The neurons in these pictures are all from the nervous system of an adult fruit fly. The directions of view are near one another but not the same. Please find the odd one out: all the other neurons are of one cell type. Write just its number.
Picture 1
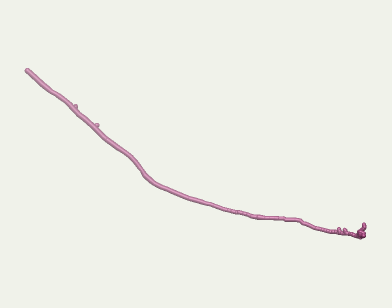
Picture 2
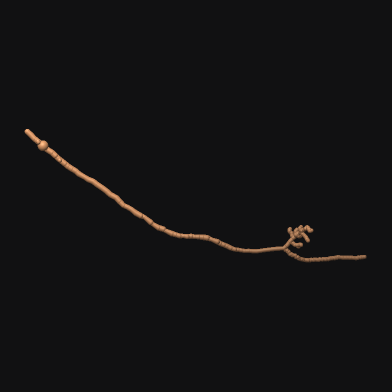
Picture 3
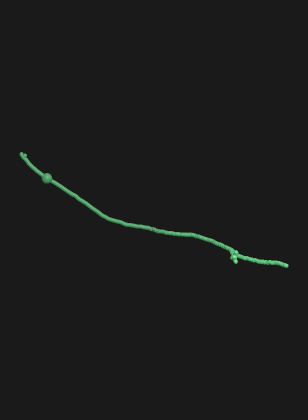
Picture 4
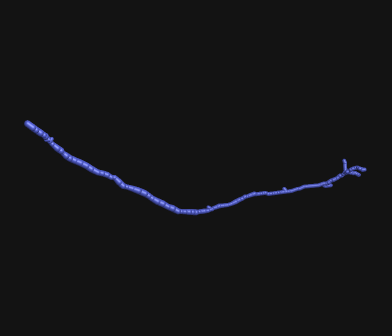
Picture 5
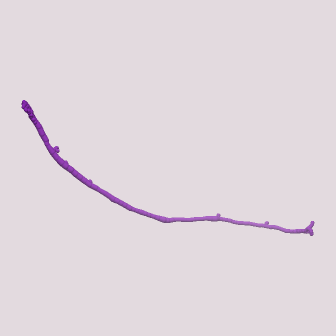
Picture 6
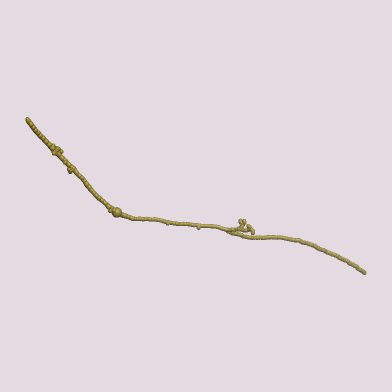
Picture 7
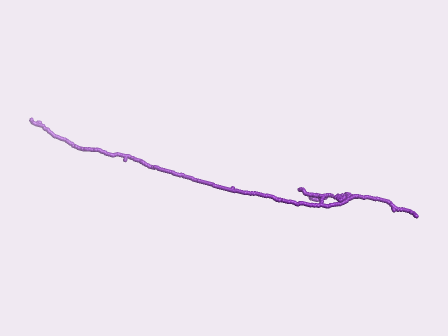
7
